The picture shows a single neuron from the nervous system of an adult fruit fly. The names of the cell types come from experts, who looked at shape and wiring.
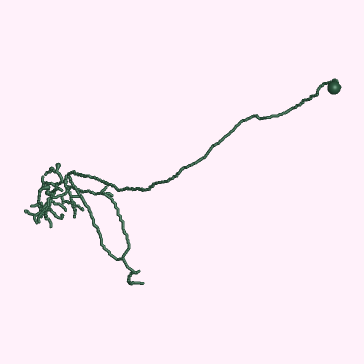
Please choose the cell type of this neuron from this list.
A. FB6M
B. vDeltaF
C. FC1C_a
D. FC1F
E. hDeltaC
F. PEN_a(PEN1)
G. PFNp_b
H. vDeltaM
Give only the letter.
H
